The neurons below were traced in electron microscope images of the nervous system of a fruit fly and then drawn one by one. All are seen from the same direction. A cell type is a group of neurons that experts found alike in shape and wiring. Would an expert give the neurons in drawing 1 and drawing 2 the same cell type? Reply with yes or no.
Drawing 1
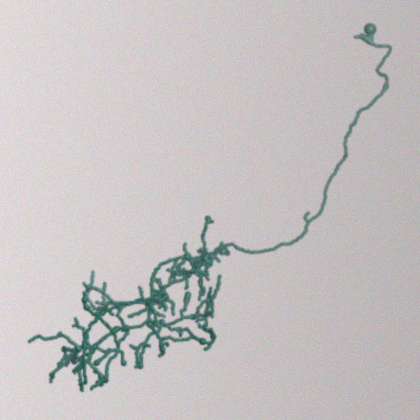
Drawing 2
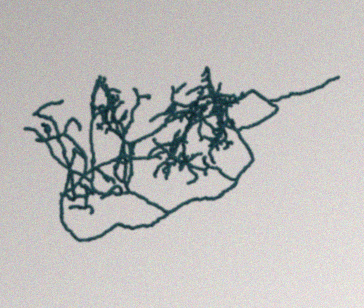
no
